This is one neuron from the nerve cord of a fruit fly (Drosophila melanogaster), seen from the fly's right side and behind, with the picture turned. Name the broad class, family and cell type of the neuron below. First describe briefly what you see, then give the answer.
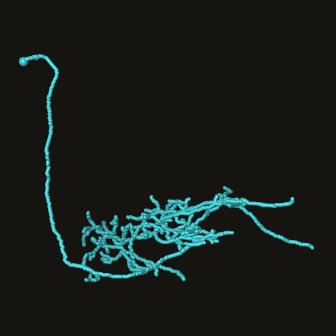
As drawn here it is wider than it is tall. Its broad class is nerve-cord intrinsic neuron. The family is hemilineage 02A. Its cell type is IN02A040.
